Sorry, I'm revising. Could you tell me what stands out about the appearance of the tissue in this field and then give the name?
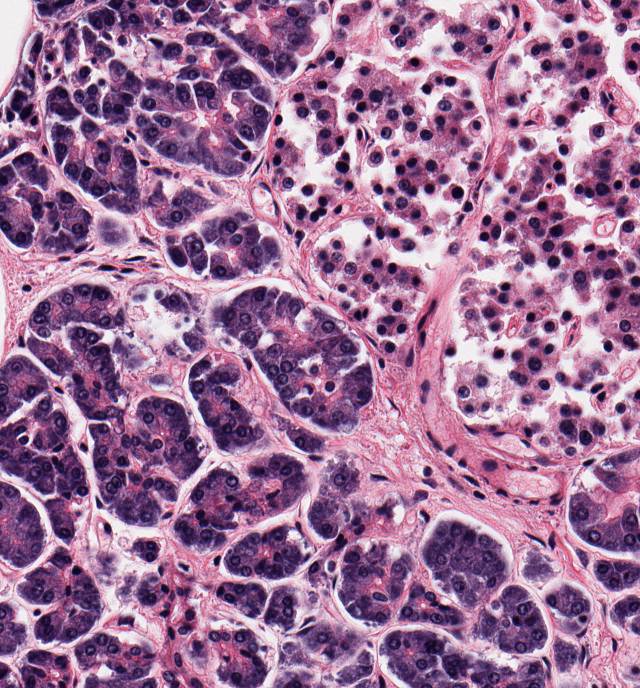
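Thin pink fibrous septa divide the tissue into lobules. In the left and lower parts, pyramidal cells form rounded acini grouped around small central points. These acinar cells have deeply purple basal cytoplasm, paler pink towards the acinar centre, and round, basally placed nuclei, many with a visible nucleolus. The tissue is pancreas.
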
